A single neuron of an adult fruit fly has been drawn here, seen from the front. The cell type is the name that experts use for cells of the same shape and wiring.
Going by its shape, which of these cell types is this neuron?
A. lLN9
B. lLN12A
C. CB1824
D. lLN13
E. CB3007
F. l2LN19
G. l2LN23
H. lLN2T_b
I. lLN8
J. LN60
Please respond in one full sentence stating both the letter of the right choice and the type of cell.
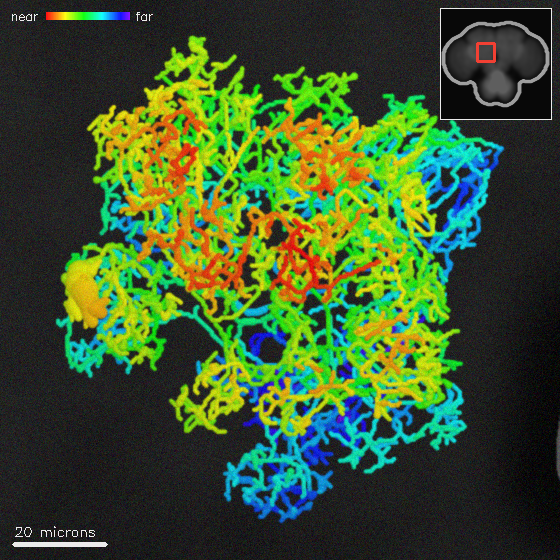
The neuron is an instance of lLN2T_b, the cell type listed under option H.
